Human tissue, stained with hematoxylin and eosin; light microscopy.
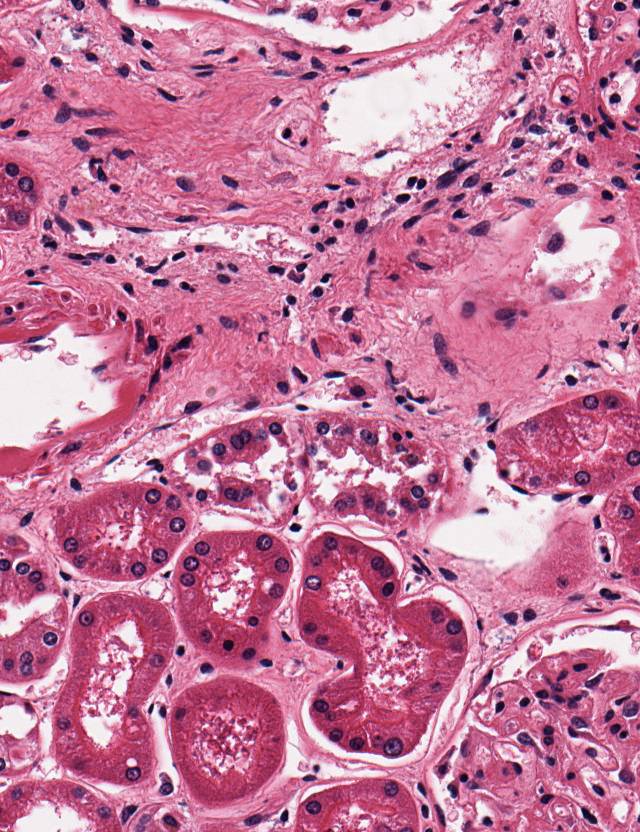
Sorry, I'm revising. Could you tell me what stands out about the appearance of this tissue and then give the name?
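Upper half, mostly fibrous stroma; lower half, crowded with closely packed tubules. Tubule lining: cuboidal cells, abundant granular pink cytoplasm, round nuclei. Lower right corner: a glomerulus, a rounded tuft of many nuclei inside a capsule. Left edge, about midway down: a band of homogeneous deep-pink material bordering an empty space. The tissue is renal cortex.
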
